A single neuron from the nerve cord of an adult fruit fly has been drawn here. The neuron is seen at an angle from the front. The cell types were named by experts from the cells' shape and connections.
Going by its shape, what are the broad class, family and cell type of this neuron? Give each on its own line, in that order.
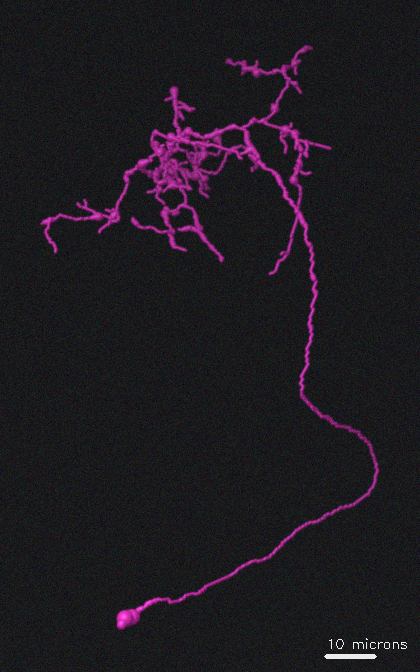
nerve-cord intrinsic neuron
hemilineage 02A
IN02A060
